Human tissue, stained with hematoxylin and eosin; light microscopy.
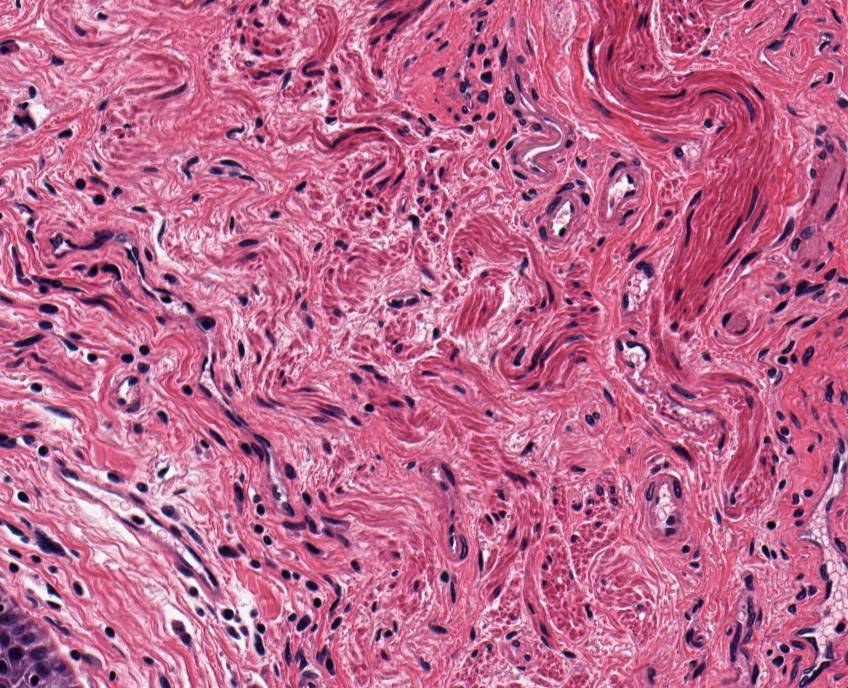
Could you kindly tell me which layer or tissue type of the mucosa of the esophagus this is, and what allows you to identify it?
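The section shows loose connective tissue. Wavy pink collagen bundles run in many different directions, with dark, slender, spindle-shaped nuclei scattered between them and small thin-walled open vessels, mostly on the right.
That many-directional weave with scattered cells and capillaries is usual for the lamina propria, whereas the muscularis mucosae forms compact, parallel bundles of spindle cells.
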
